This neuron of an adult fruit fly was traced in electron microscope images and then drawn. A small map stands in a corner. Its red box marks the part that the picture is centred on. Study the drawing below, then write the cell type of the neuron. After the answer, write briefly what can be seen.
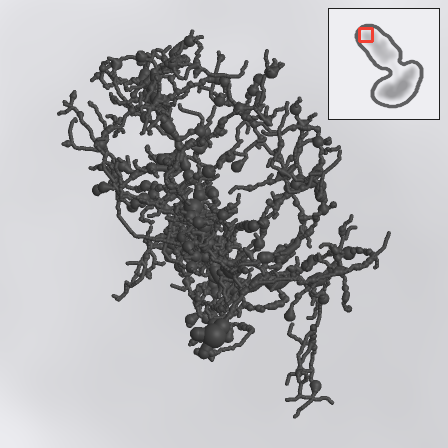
Its cell type is INXXX217. Its broad class is nerve-cord intrinsic neuron. It is in the nerve cord and does not reach the brain. Its cell body lies at the bottom of the picture.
